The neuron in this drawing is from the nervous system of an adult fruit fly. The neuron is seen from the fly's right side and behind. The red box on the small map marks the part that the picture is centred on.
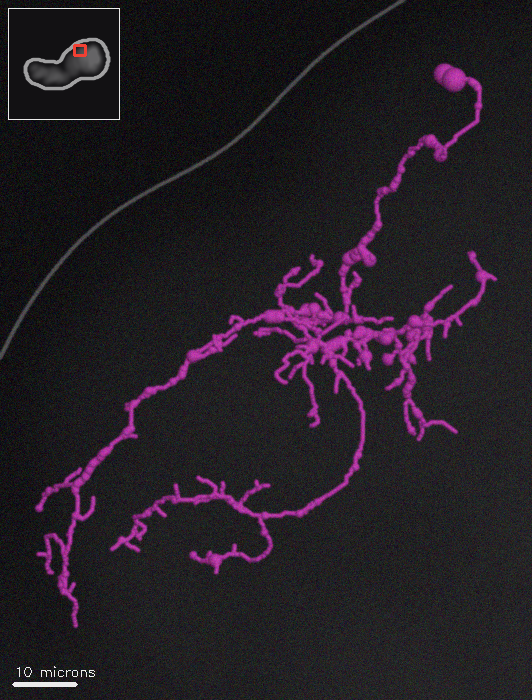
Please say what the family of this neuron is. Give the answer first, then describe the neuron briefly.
The family is hemilineage SLPpm1. It is a central-brain intrinsic neuron. The cell body is at the upper right of the picture. From top to bottom in the picture it spans about 90 microns. The picture shows dozens of branch ends.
